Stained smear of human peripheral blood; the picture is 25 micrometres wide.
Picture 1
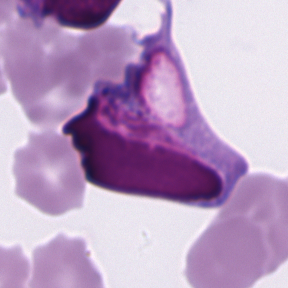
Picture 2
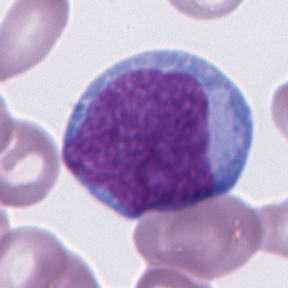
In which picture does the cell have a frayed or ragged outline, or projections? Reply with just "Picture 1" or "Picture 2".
Picture 1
